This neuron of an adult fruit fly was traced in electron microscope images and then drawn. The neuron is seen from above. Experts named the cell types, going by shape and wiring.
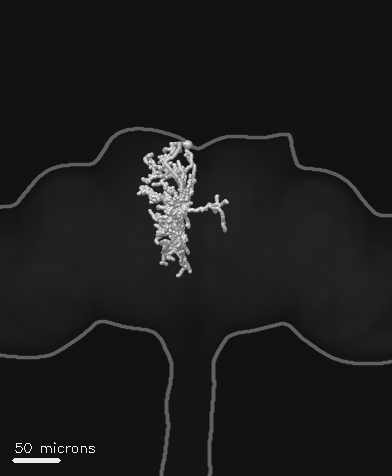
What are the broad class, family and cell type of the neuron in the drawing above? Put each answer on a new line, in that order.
central-brain intrinsic neuron
hemilineage SMPad2
SMP079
